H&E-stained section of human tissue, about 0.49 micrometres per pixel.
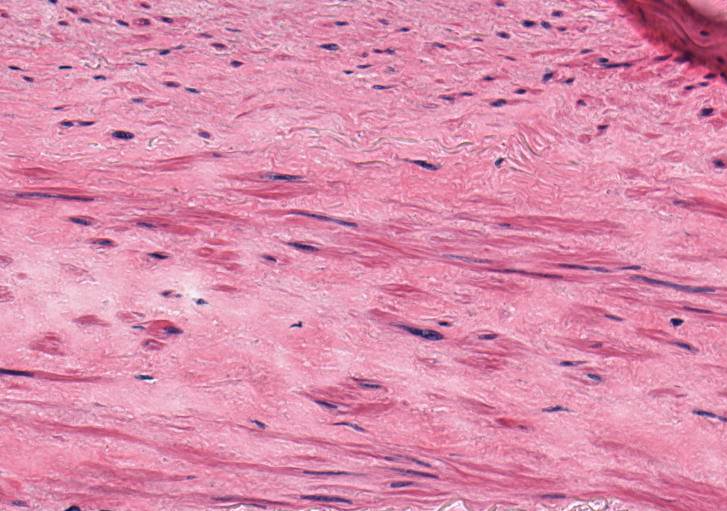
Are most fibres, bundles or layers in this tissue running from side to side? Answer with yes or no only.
Yes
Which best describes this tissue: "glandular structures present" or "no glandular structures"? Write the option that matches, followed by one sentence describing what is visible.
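No glandular structures. The whole field is filled by dense pink fibrous tissue with no epithelium or glands.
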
